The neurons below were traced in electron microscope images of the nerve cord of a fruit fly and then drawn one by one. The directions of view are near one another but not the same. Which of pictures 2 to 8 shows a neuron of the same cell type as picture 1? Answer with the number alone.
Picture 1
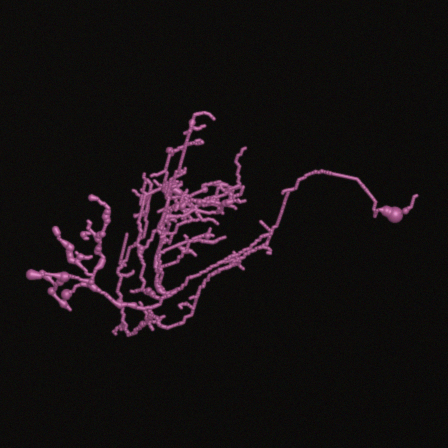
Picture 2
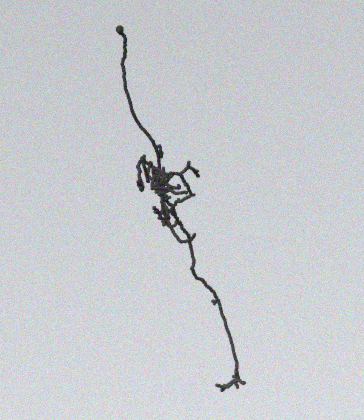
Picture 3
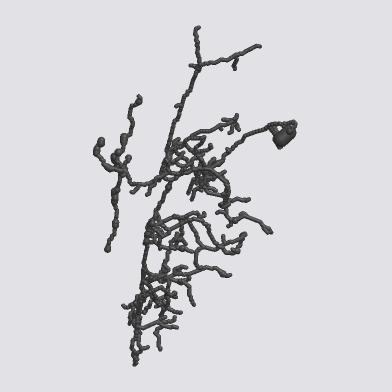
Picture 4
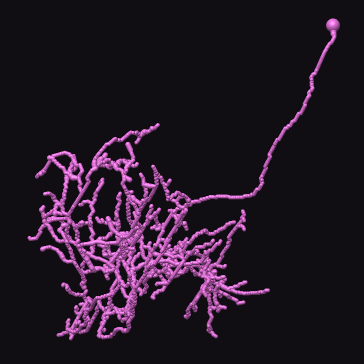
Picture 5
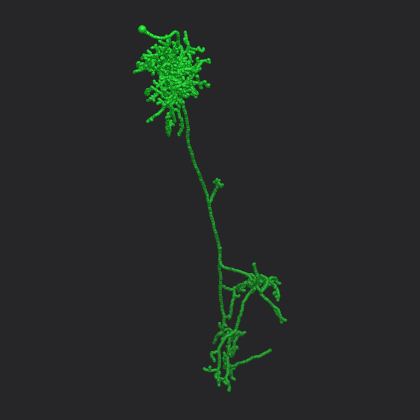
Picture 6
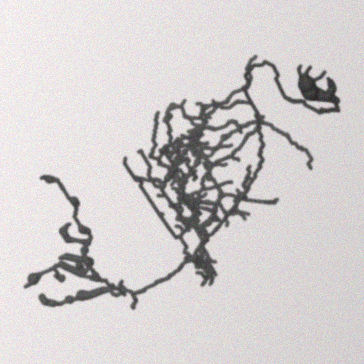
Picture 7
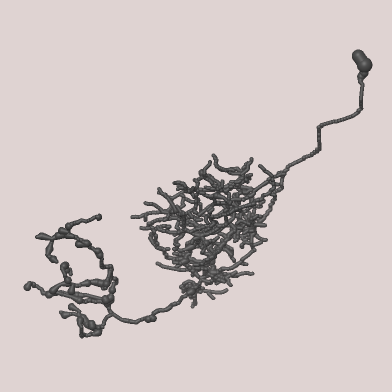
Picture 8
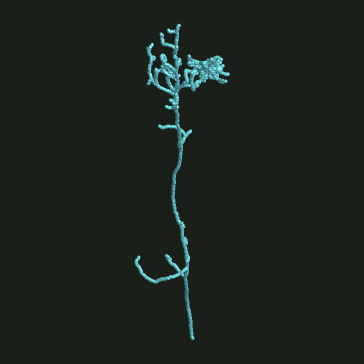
6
